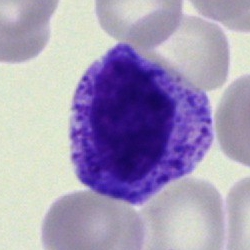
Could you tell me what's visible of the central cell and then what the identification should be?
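A large nucleus occupies most of the cell; its chromatin stains dark purple and appears dense. The cytoplasmic rim is wider on the right side than on the left, and many dark purple granules are scattered through it. The cell is a myelocyte.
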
